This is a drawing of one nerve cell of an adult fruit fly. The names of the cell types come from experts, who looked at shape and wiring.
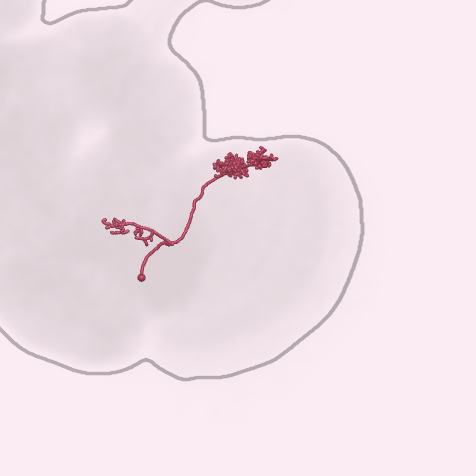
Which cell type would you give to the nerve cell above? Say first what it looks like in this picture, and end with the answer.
In this view it is wider than it is tall. It is a visual projection neuron. The cell type is LPLC1.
